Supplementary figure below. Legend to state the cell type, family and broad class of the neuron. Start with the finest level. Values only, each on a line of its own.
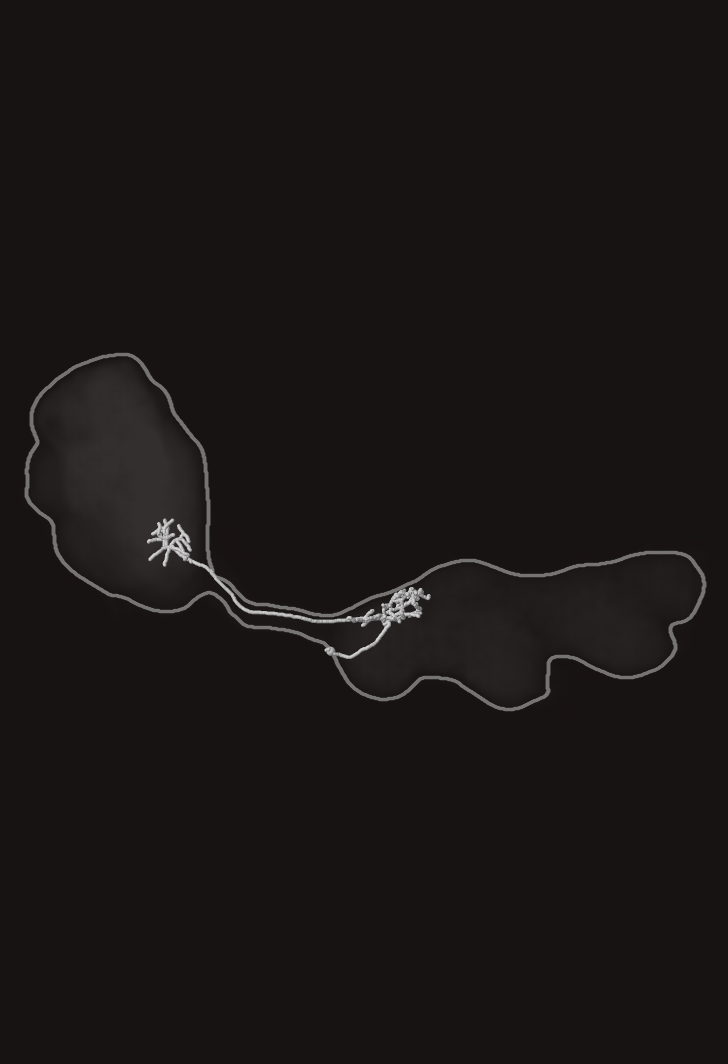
AN07B072_e
hemilineage 07B
ascending neuron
